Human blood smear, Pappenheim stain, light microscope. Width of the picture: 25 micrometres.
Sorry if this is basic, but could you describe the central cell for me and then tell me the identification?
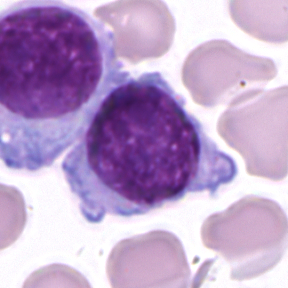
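The nucleus occupies most of this cell, leaving a modest rim of pale blue cytoplasm. No distinct granules appear in that cytoplasm, and it holds no clear vacuoles. This is a plasma cell.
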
